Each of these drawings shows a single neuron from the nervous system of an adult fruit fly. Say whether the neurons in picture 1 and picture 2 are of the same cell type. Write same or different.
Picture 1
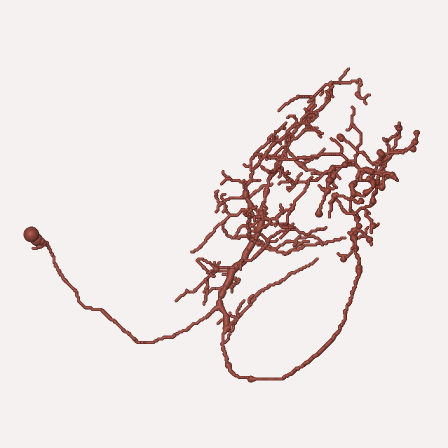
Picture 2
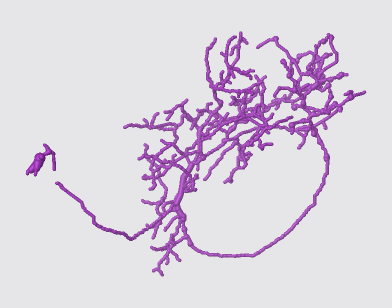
same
